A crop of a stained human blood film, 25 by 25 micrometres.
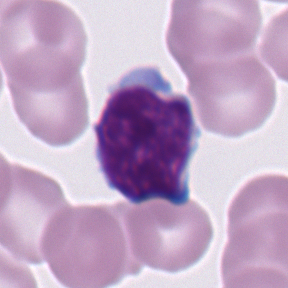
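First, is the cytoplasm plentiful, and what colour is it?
It is scant and pale blue, showing mainly as a small cap at the top edge of the cell.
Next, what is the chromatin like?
Dark purple and coarsely clumped.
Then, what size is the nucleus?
About 11 by 9 micrometres, filling about 80% of the cell's area.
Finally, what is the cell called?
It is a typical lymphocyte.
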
